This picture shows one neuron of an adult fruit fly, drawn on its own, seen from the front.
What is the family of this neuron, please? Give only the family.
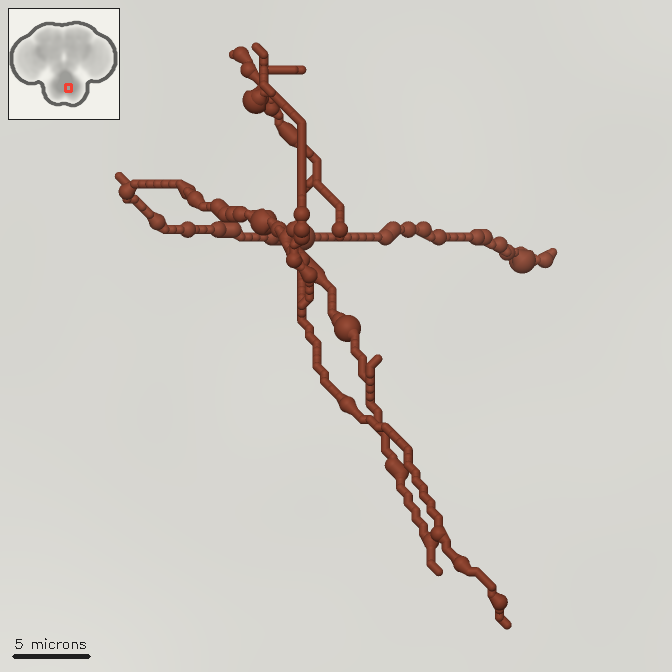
class mechanosensory tactile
